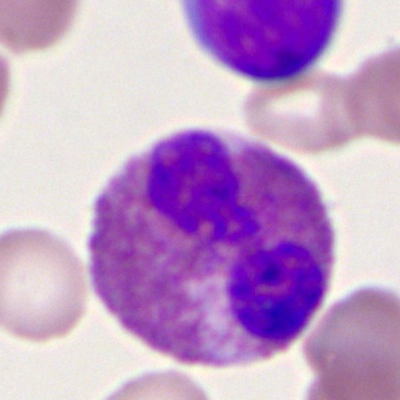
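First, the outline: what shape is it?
Round and smooth.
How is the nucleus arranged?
It is split into two separate lobes, one at the upper left and the other at the lower right.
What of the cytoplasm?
Plentiful, with a pinkish-purple tint.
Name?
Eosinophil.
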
